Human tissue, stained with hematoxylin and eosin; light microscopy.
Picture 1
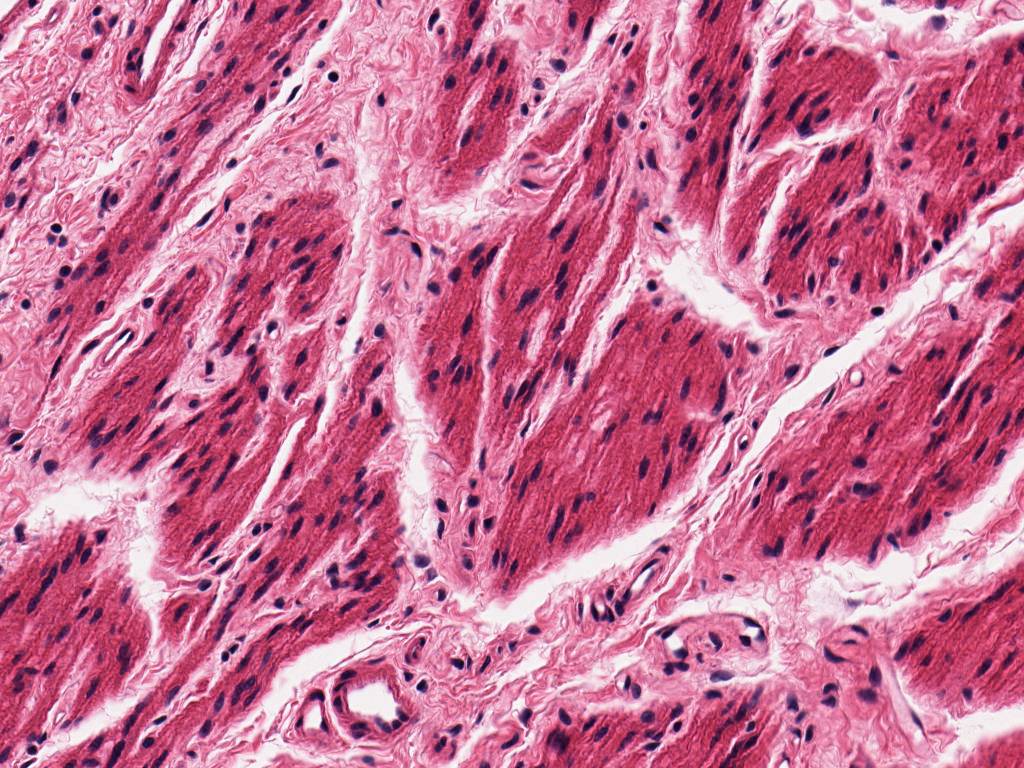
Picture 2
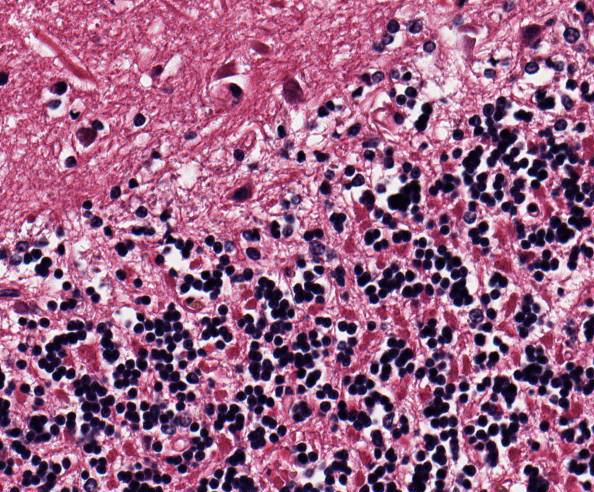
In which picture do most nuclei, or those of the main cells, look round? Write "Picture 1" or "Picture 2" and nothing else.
Picture 2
